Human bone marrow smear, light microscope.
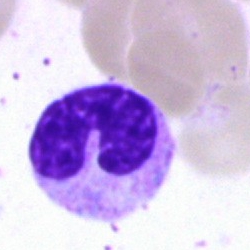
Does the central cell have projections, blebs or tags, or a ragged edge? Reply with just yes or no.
No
